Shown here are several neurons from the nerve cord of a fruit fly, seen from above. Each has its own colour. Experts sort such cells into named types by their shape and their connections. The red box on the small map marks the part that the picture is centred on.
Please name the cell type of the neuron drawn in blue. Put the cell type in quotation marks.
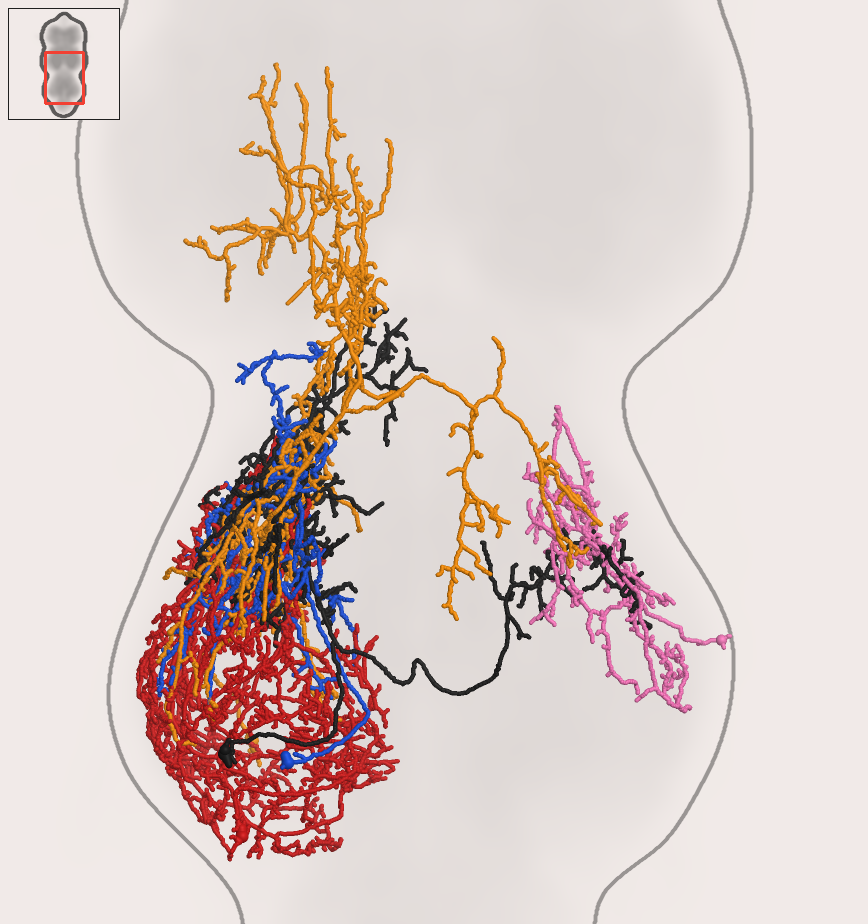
"INXXX284"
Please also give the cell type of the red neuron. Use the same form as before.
"IN21A017"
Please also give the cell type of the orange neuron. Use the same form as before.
"IN14B003"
